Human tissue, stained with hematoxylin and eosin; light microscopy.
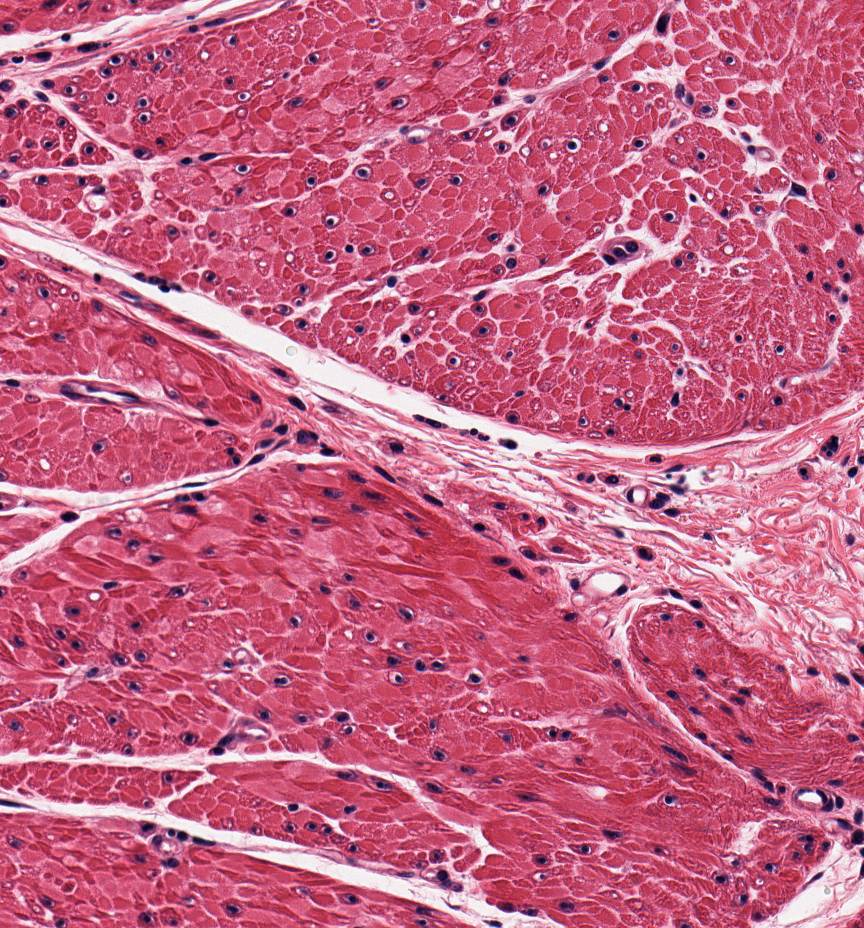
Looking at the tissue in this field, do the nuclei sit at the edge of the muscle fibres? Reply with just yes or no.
No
